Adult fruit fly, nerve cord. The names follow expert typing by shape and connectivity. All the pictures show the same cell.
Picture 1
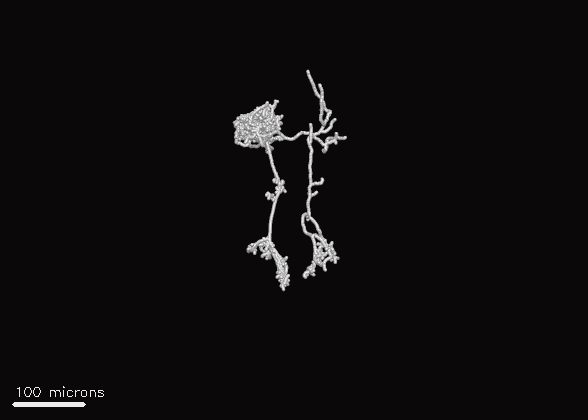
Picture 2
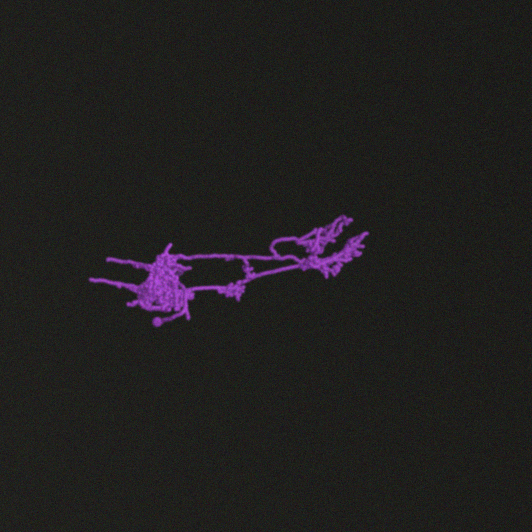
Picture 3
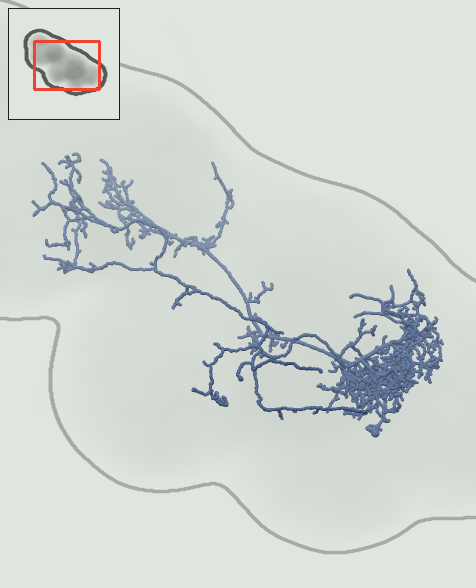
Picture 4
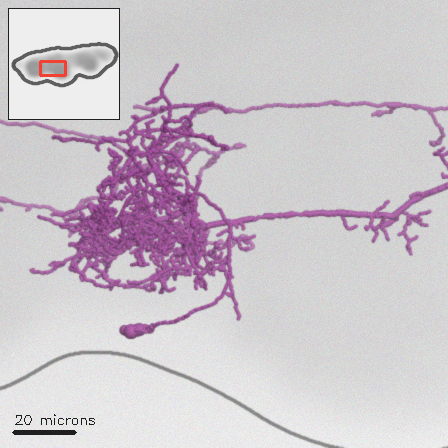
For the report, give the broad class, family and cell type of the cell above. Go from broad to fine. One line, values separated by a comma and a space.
nerve-cord intrinsic neuron, hemilineage 08B, IN08B017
